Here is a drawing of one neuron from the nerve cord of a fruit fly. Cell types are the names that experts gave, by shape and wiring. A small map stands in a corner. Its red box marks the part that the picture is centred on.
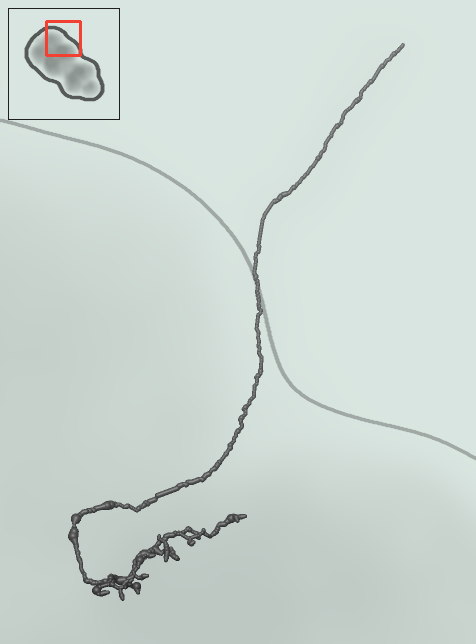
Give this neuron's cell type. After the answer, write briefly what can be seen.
Its cell type is SNta18. It is a sensory neuron entering the nerve cord. No cell body is drawn. In this view it is taller than it is wide.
